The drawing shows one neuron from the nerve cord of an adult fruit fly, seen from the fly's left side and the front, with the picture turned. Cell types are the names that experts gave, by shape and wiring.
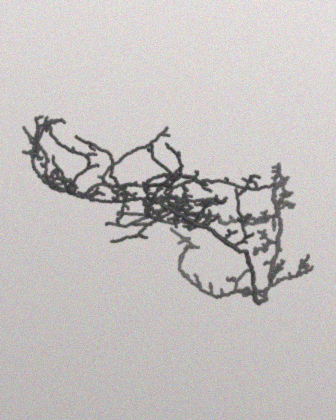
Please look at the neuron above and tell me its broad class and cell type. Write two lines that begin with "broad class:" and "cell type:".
broad class: nerve-cord intrinsic neuron
cell type: INXXX251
